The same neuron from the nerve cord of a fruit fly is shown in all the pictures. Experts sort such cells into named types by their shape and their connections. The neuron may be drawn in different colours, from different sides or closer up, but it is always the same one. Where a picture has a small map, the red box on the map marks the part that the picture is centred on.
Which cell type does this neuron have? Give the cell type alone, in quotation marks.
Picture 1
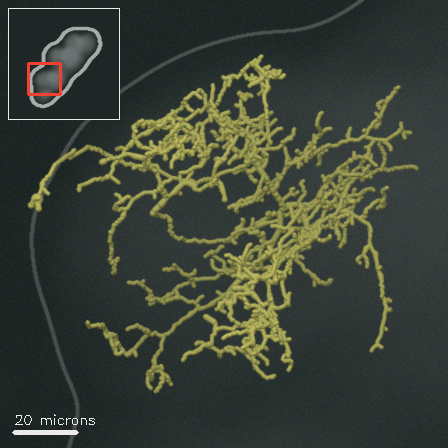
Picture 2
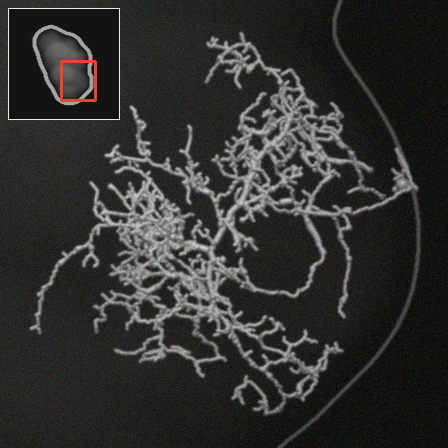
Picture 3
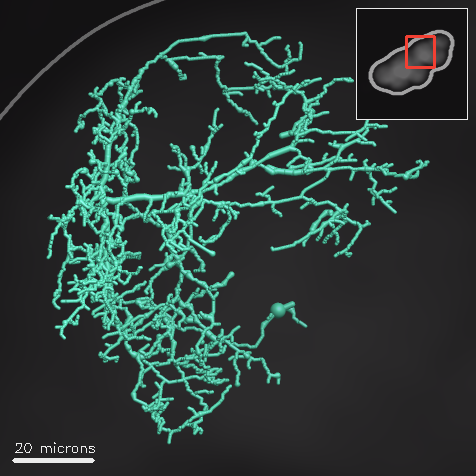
"INXXX468"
